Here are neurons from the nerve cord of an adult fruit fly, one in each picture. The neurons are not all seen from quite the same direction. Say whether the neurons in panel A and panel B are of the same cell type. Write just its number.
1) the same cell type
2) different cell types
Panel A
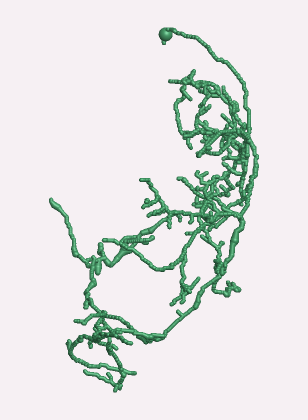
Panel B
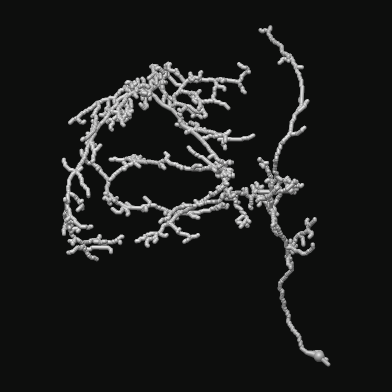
2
